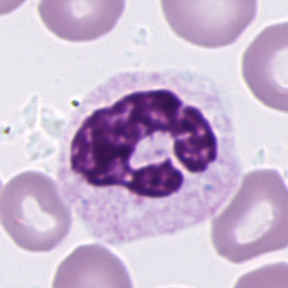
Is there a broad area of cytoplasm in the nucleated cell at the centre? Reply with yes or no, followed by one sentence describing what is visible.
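Yes. The cytoplasm is abundant and pale pinkish-lilac.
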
